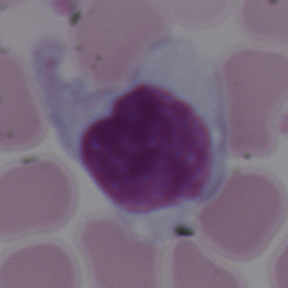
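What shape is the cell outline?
Irregular, with the cytoplasm spreading in a broad tongue toward the upper left.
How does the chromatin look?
Dark purple and fairly dense, with faint lighter mottling.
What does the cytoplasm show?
It is pale grey-blue, and no granules can be seen.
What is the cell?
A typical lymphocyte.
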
